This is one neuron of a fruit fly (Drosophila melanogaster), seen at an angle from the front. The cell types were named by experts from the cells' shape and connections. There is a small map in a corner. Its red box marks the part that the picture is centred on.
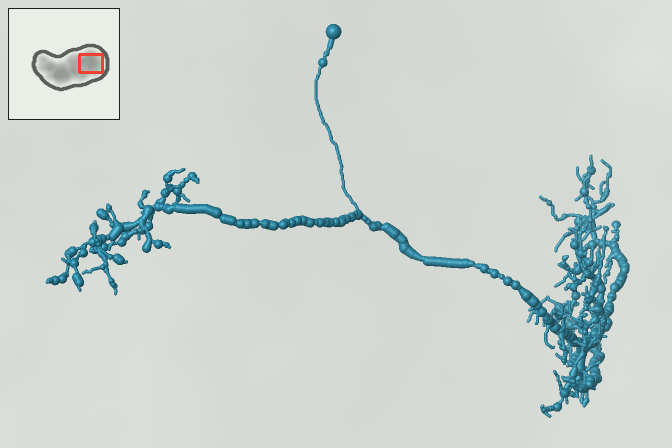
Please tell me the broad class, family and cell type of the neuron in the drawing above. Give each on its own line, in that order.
visual projection neuron
hemilineage VPNd1
LPLC4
